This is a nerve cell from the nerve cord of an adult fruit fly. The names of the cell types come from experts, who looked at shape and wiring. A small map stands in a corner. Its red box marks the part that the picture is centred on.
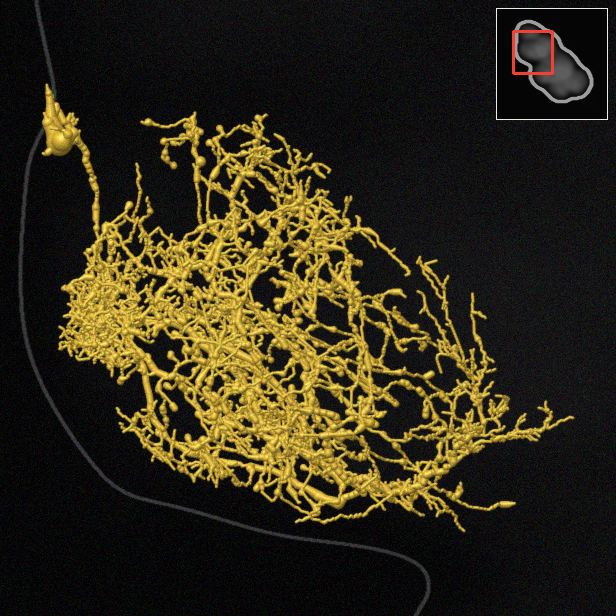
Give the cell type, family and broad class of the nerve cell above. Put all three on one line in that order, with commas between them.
IN09A001, hemilineage 09A, nerve-cord intrinsic neuron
